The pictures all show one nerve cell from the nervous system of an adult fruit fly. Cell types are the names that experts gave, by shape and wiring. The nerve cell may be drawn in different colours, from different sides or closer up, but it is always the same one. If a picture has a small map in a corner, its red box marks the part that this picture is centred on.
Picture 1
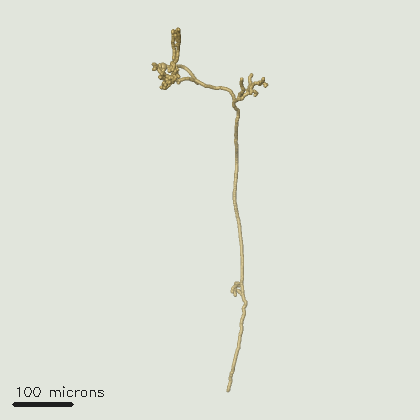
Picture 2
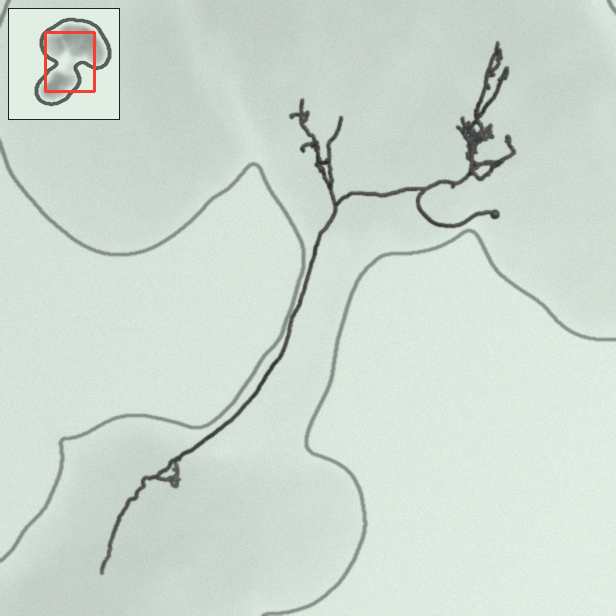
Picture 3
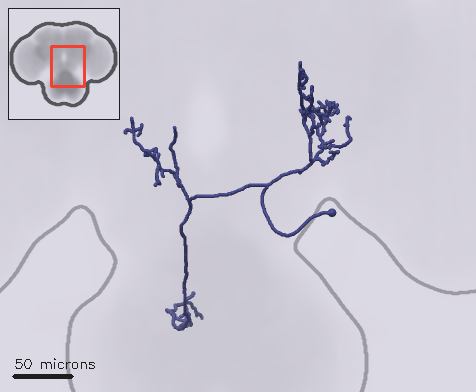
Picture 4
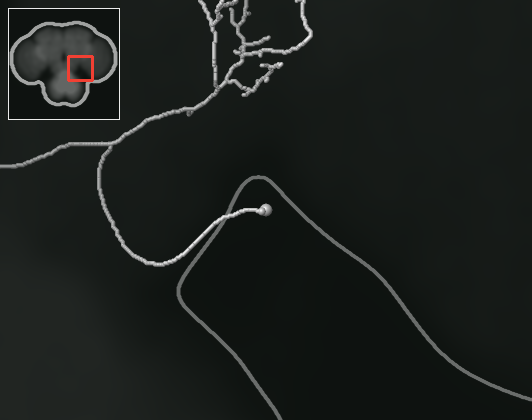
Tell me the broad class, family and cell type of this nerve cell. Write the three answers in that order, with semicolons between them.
descending neuron; hemilineage LB7; DNge094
